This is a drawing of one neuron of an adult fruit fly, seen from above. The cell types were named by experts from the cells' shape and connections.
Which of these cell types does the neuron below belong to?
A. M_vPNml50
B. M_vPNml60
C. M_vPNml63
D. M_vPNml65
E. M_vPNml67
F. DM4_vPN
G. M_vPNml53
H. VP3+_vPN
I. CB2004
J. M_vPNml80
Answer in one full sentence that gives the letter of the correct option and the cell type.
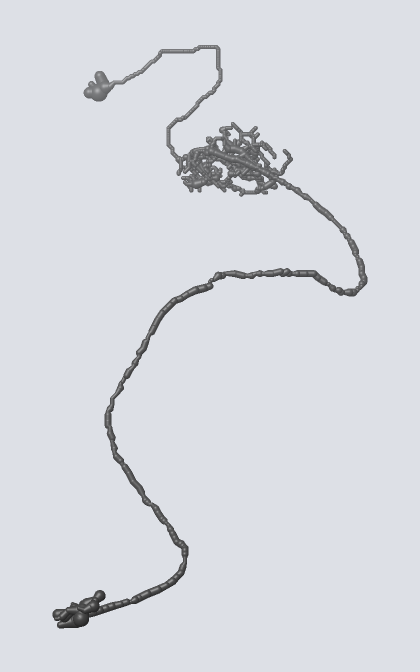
Given as option H, VP3+_vPN is the cell type for the neuron.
